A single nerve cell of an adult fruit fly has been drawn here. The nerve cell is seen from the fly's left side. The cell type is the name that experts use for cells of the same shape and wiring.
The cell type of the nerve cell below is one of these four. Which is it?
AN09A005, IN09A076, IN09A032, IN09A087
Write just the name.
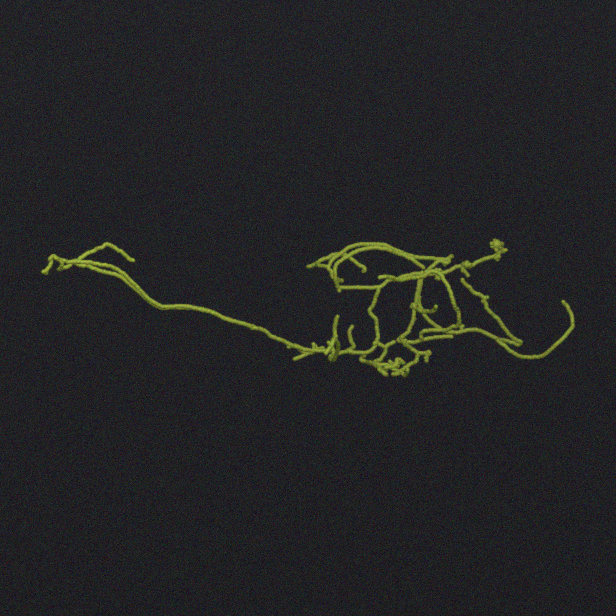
AN09A005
